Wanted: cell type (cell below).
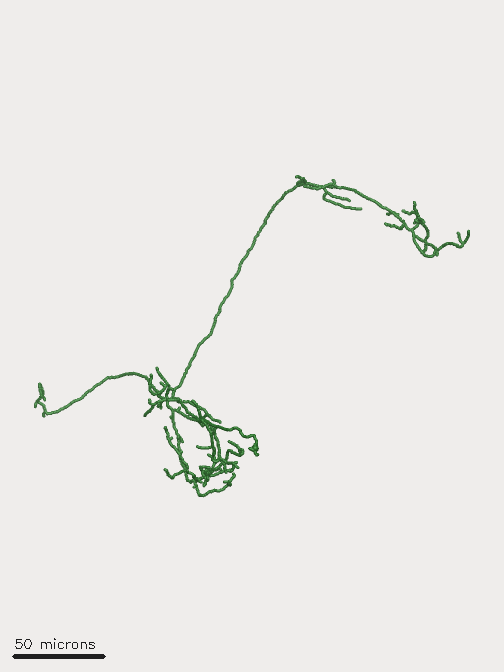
M_lPNm13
